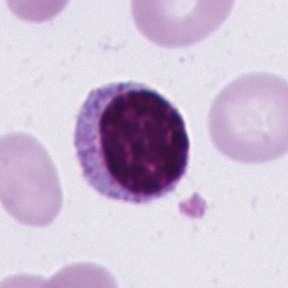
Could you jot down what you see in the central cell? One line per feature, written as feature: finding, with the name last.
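Outline: round, smooth
Nuclear shape: round to slightly oval, no indentation
Nuclear position: off-centre, right; crescent of cytoplasm on left
Vacuoles: none in cytoplasm
Name: large granular lymphocyte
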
